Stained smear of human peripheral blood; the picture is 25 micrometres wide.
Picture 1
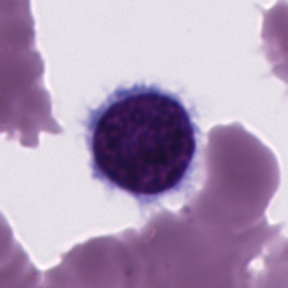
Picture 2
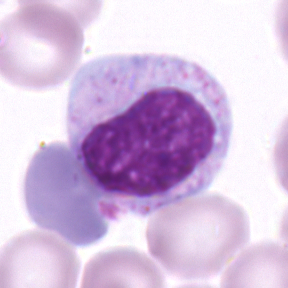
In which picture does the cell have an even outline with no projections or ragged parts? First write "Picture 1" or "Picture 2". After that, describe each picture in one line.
Picture 2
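In picture 1: Fine, short, hair-like projections fringe the cell surface all around.
In picture 2: The cell has a smooth, rounded outline without surface projections.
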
